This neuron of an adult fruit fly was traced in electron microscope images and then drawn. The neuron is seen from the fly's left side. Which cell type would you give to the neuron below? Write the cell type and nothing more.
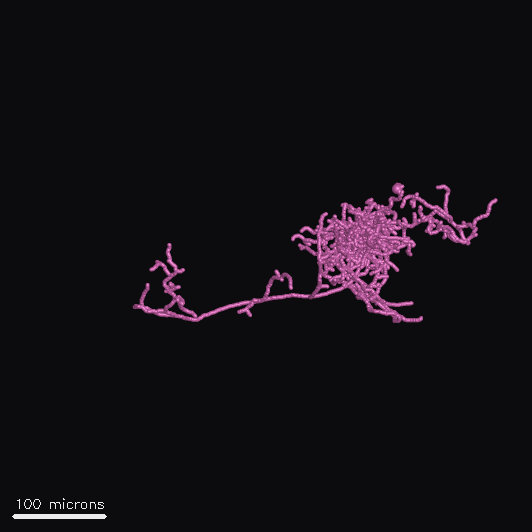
IN09A007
